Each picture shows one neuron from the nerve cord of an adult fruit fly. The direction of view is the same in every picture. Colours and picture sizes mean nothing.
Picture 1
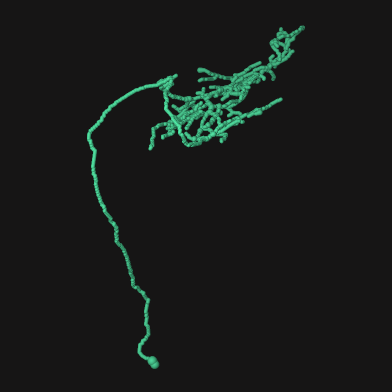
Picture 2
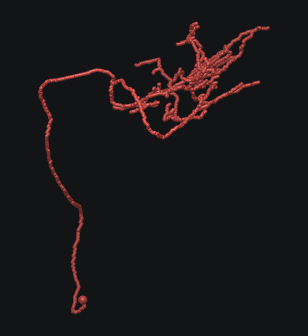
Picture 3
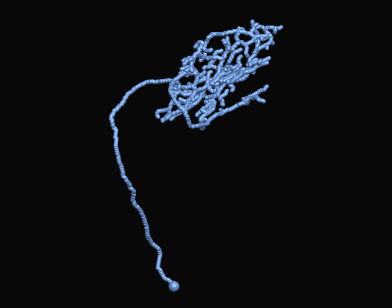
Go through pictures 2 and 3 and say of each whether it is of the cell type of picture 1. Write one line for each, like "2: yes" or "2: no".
2: yes
3: yes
